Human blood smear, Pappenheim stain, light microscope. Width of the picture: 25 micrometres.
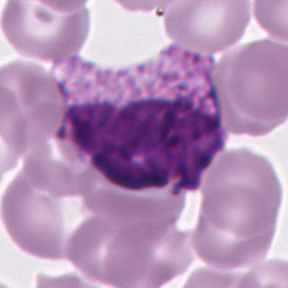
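Basophil in a stained smear of human peripheral blood. Its outline is irregular, with a ragged edge. The nucleus, dark purple with coarse, clumped chromatin, fills the lower part of the cell, and the cytoplasm forms a pale pink-lilac band above it.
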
